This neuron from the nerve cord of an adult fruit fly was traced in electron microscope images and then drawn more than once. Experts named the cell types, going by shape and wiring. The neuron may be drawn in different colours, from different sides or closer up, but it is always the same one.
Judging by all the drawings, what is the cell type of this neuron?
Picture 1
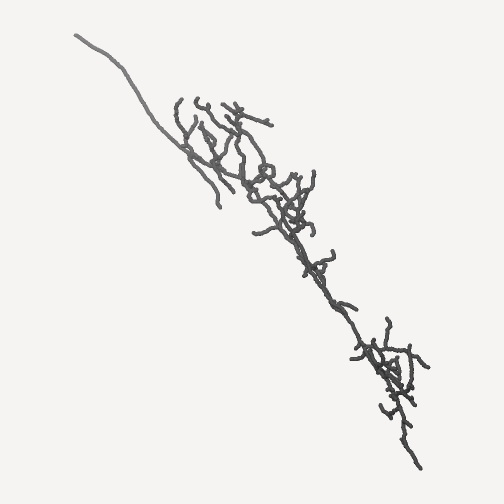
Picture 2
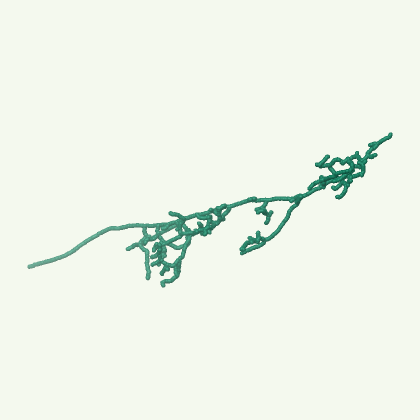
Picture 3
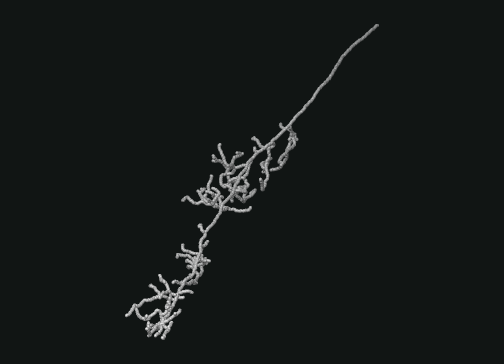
DNp38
